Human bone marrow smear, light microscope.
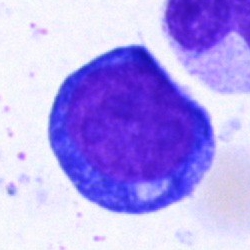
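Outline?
Roughly round, with a smooth edge.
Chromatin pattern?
Finely granular and fairly evenly spread.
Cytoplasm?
A pale clear zone lies just below the nucleus, and no granules are present.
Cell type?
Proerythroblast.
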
